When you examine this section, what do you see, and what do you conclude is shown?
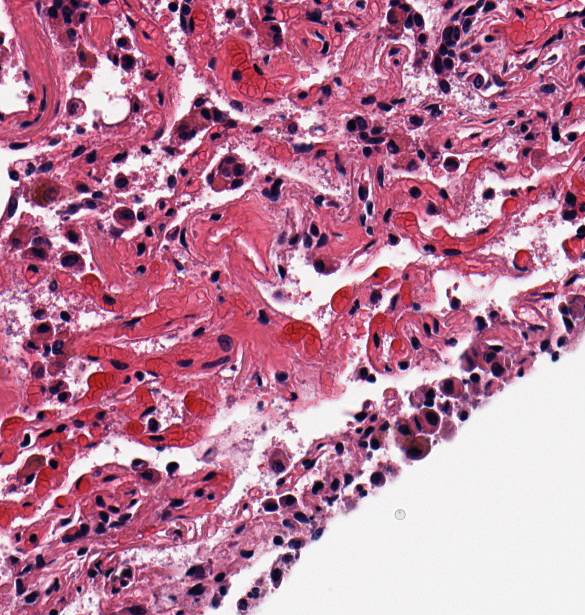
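You'll see thin wavy pink septa networking across the field around lots of small irregular spaces, and the capillaries in those septa are packed with bright red blood cells throughout. Down by the lower right edge there are clusters of large rounded cells with dark nuclei and plenty of cytoplasm. No glands, no fat cells. That's lung.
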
